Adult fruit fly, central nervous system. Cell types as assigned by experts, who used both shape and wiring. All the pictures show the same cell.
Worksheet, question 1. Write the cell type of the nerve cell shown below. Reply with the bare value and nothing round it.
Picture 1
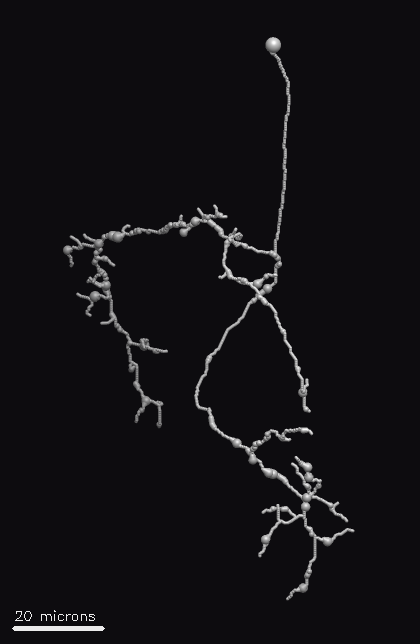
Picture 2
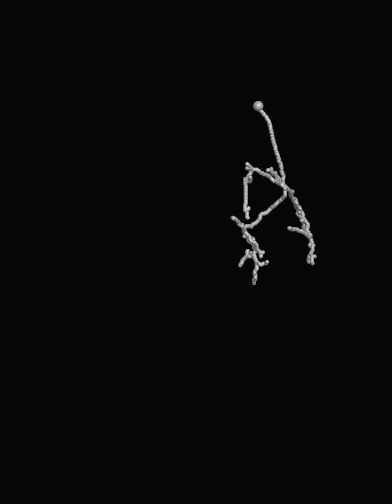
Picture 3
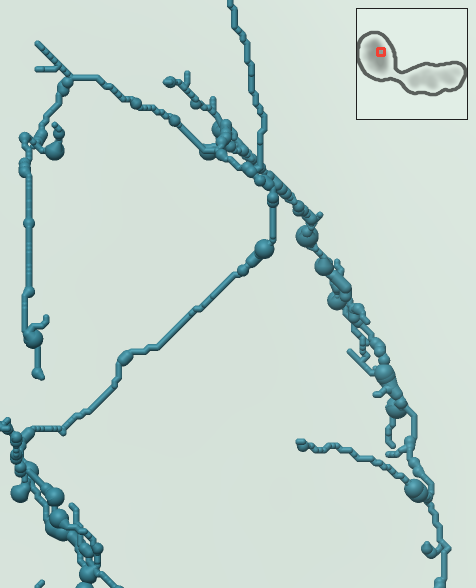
CB2152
